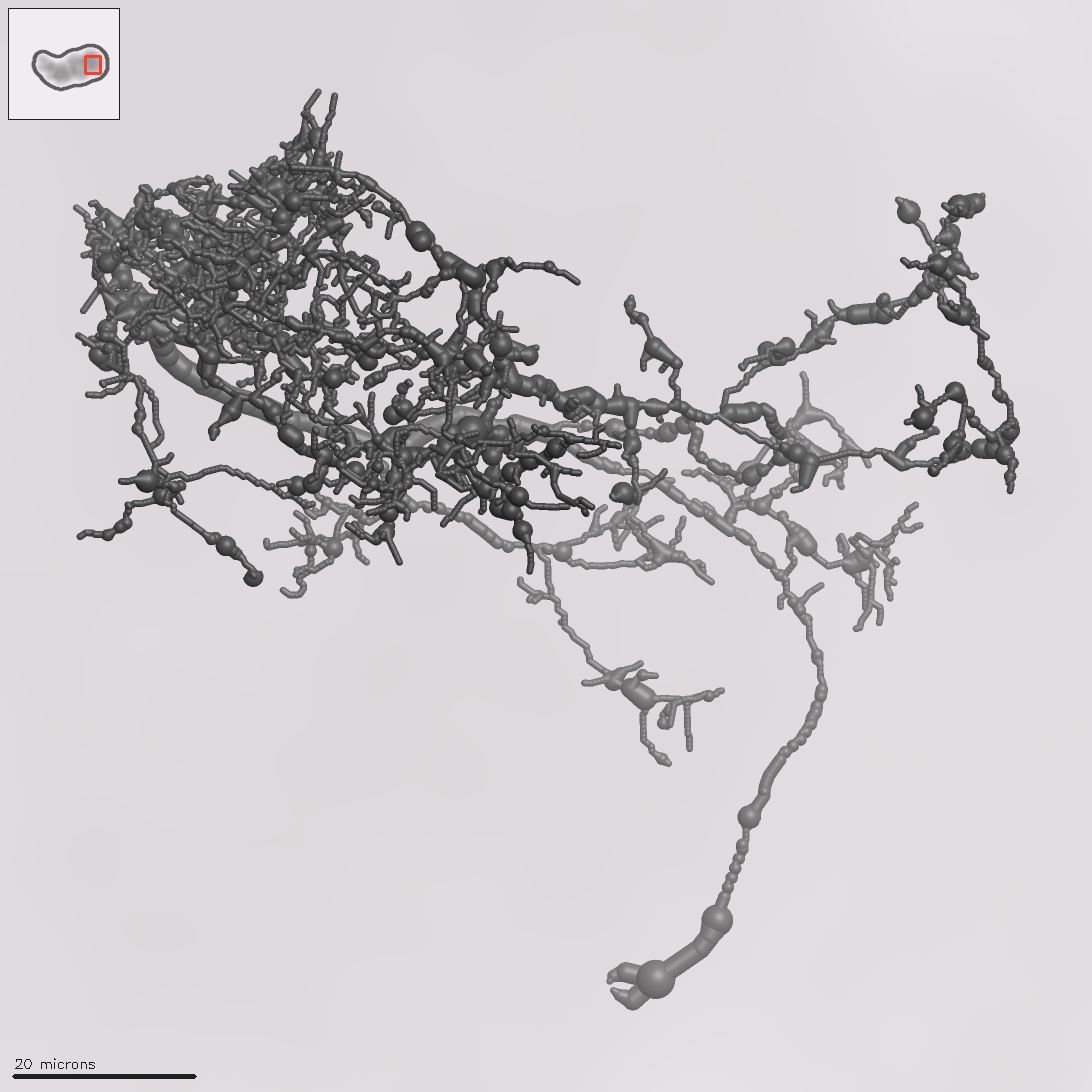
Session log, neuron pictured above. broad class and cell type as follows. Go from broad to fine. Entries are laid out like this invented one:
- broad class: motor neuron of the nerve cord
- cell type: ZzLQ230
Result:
- broad class: central-brain intrinsic neuron
- cell type: PVLP070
